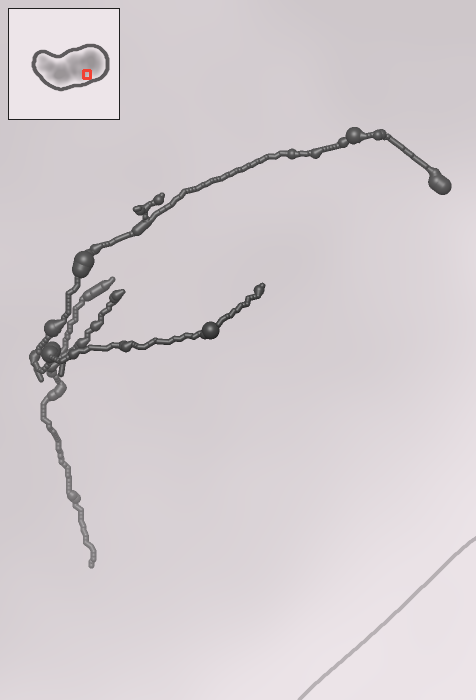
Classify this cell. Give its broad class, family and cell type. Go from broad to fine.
sensory neuron entering the brain; class gustatory; LB2b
